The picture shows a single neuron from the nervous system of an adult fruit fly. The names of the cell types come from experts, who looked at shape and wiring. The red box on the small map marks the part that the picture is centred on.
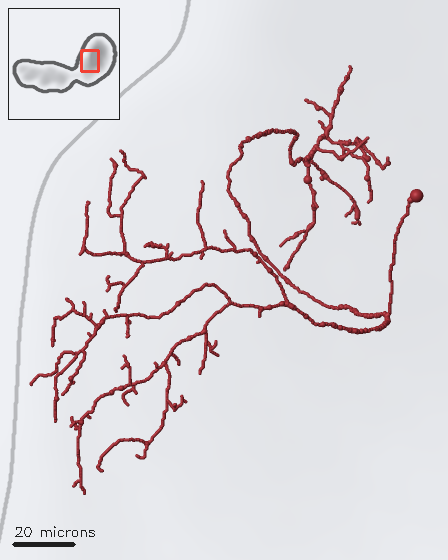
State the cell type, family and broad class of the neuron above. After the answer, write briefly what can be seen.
It is of cell type MeVP58. The family is MeVP. This is a visual projection neuron. From top to bottom in the picture it spans about 150 microns. Dozens of branch ends can be seen.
